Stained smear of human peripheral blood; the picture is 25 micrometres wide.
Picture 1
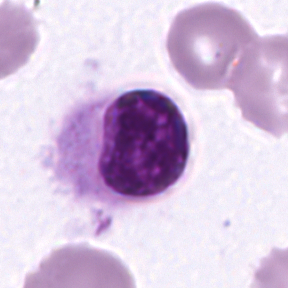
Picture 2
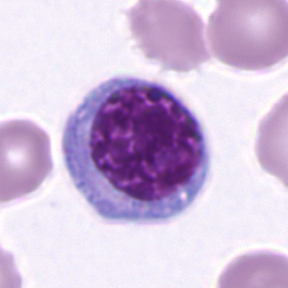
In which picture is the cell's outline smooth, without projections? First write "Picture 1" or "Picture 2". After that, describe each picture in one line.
Picture 2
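Picture 1: The left edge of the cytoplasm is frayed and ill-defined.
Picture 2: The cell outline is smooth and roughly round.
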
